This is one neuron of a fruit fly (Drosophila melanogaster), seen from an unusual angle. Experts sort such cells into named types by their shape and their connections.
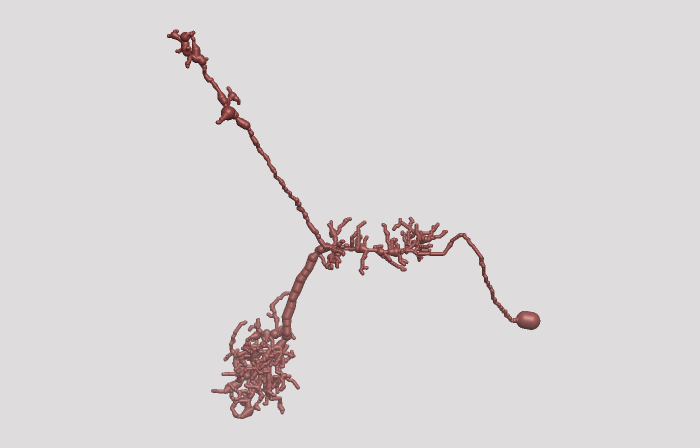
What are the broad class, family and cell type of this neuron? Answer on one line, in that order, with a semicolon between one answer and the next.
optic-lobe intrinsic neuron; Y; Y3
